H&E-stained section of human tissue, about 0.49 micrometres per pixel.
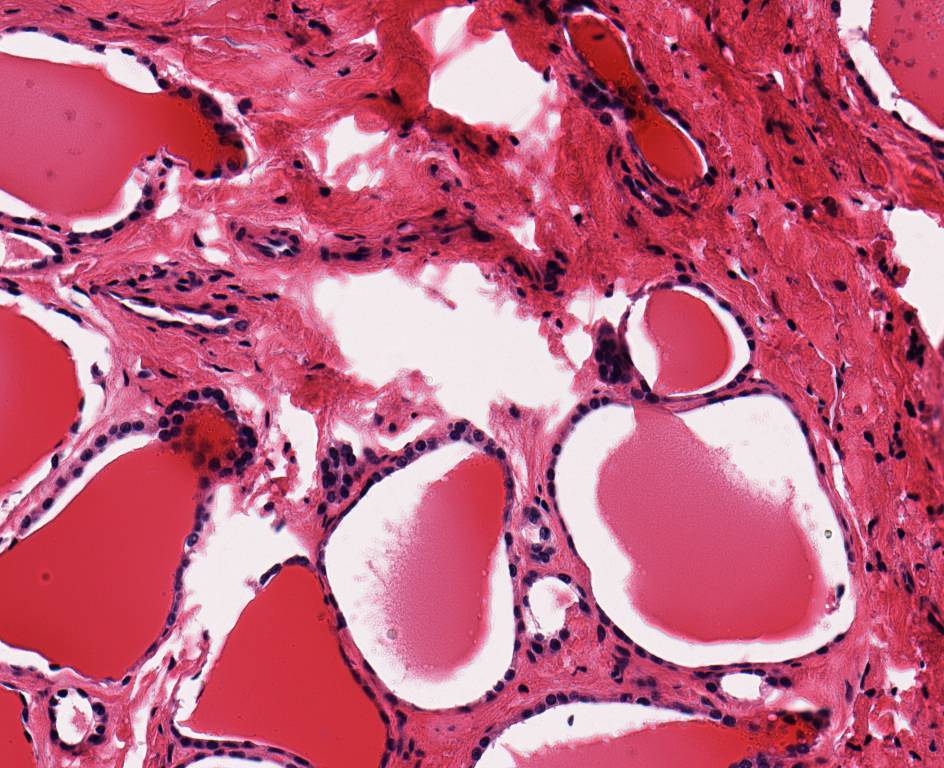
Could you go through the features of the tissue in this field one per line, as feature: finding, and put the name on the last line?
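Follicles: closed, rounded, filled with pink material
Follicle position: lower half and left edge of the field
Upper right: denser fibrous tissue
Lining: single layer of flattened to low cuboidal cells
Nuclei: small, round, dark-staining, in a single row
Lining surface: smooth, no papillary infoldings into the lumens
Name: thyroid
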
